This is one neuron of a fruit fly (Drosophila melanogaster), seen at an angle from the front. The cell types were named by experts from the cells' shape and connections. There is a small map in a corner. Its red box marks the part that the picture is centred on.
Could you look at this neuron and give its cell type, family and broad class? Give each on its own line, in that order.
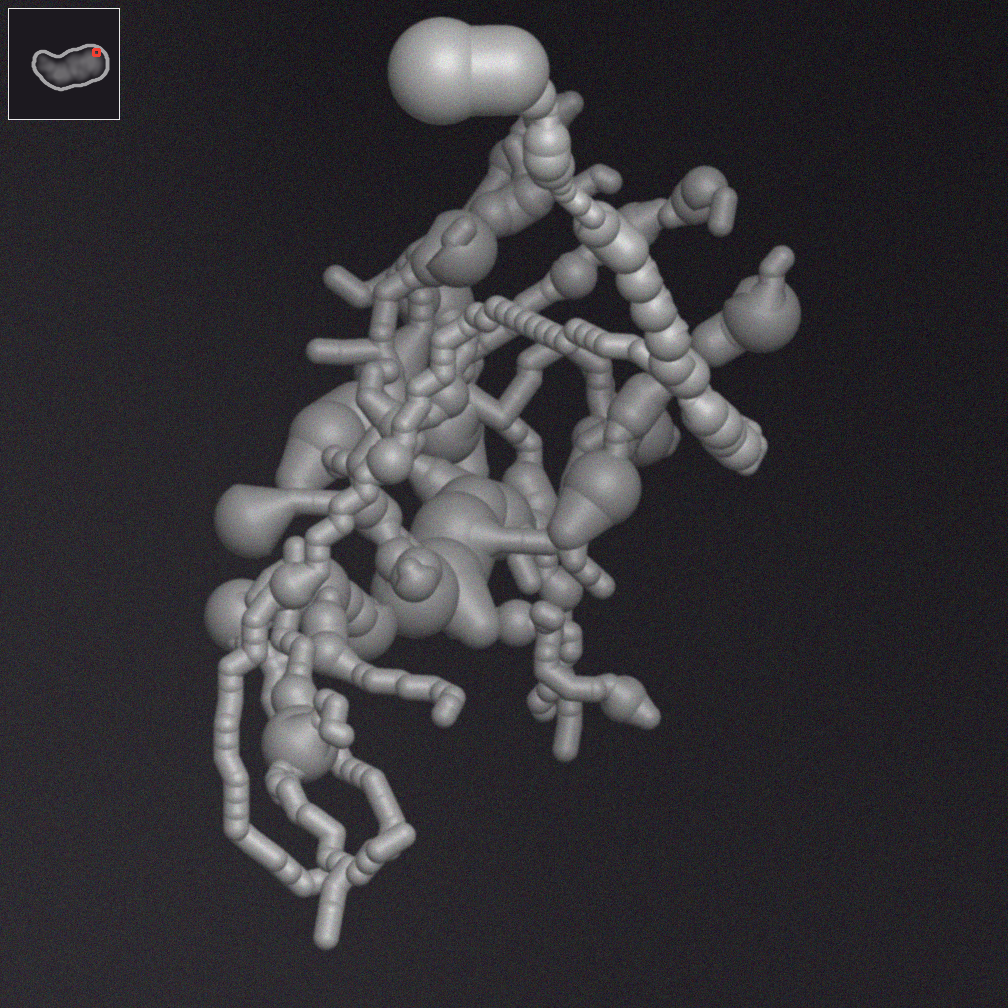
Dm-DRA2
Dm
optic-lobe intrinsic neuron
